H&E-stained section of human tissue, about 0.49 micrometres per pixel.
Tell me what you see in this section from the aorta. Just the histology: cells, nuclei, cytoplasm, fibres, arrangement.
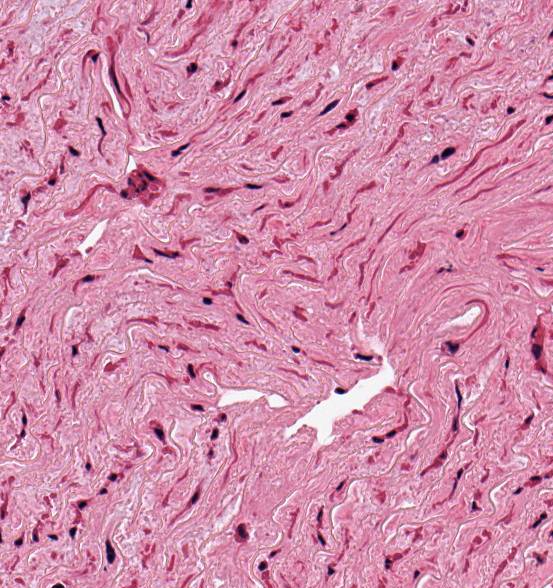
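Look across the whole field and you will find only fibrous connective tissue; there is no epithelium anywhere. Notice how the collagen bundles wave and turn in varied directions instead of lying in one parallel sheet. Between the fibres sit small, dark, elongated nuclei, many of them slender and wavy. See how sparse and widely spaced these cells are: there is far more collagen than cells.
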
